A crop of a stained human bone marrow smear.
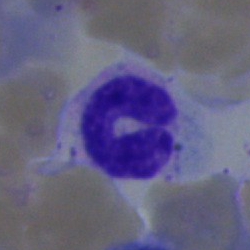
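Band neutrophil: the nucleus is bent into a C shape with its opening facing right, and its curve encloses a small pale central space. The chromatin is dense and stains dark purple. The cytoplasm is pale lilac.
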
